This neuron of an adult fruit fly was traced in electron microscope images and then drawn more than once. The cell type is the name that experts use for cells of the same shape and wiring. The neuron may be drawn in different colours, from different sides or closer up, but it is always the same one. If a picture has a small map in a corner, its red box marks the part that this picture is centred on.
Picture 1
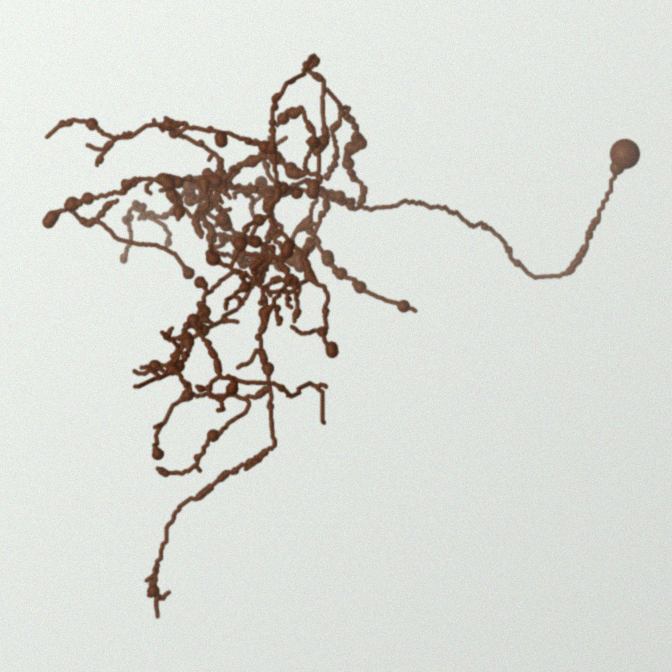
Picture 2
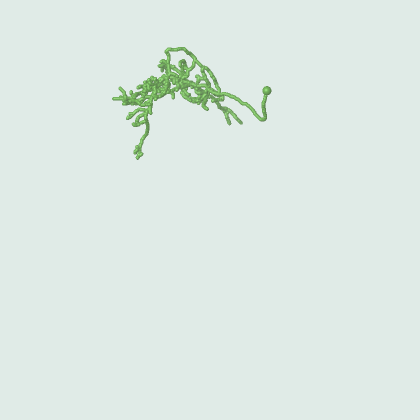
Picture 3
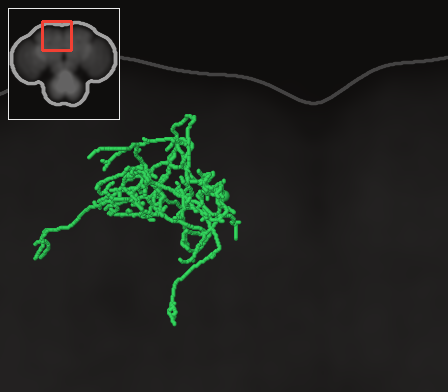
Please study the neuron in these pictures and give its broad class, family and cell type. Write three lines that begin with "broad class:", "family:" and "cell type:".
broad class: central-brain intrinsic neuron
family: hemilineage DM6_dorso_lateral
cell type: SIP071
